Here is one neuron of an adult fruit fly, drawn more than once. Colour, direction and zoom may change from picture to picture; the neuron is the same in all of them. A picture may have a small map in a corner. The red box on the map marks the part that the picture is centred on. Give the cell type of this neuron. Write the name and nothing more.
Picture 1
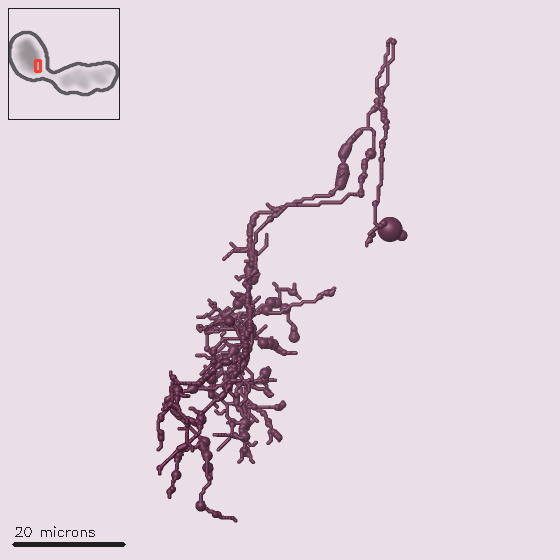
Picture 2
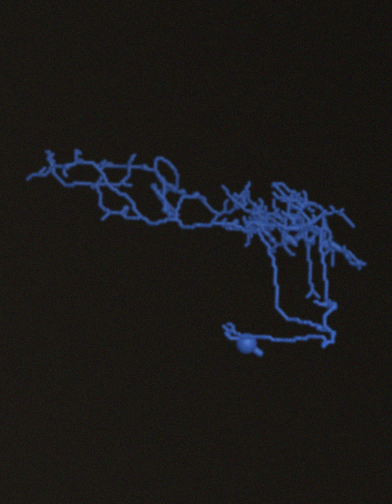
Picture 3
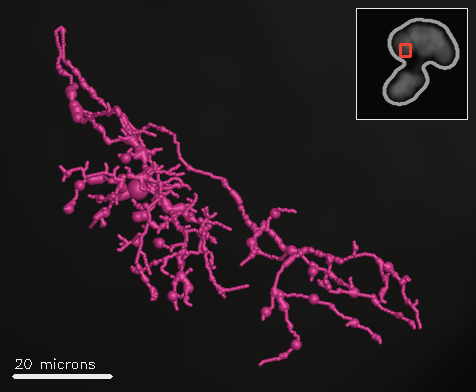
LPi2d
